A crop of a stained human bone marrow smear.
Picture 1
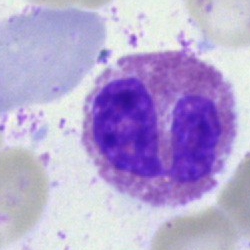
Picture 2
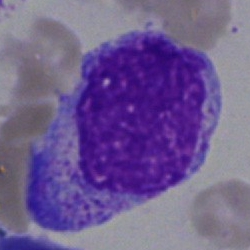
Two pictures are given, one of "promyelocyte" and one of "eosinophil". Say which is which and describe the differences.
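Eosinophil in picture 1; promyelocyte in picture 2. Outline: roughly round in picture 1; irregular and drawn out toward the lower left in picture 2. Picture 1 chromatin dark purple, coarsely clumped; no nucleoli visible; no clear vacuoles in the cytoplasm. Picture 2 cytoplasm blue, lying mostly to the lower left of the nucleus.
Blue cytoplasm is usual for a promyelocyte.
Surroundings: small purple fragments scattered in the background of picture 1; pale red cells on several sides of the cell in picture 2.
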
